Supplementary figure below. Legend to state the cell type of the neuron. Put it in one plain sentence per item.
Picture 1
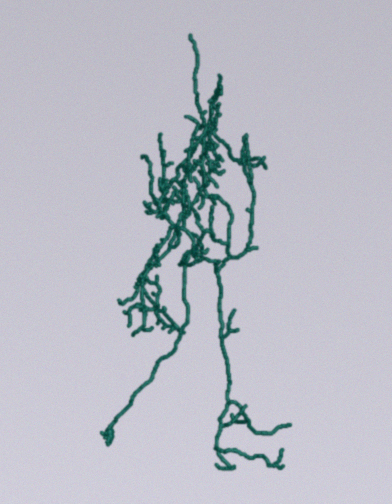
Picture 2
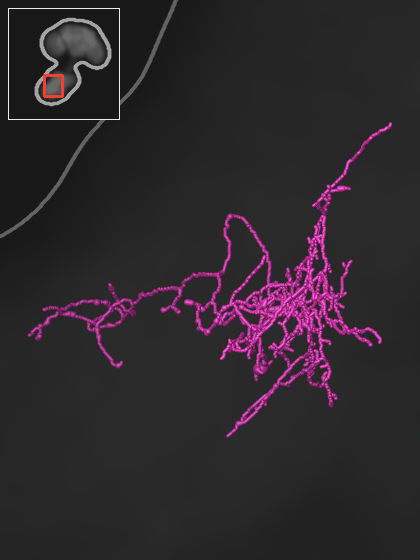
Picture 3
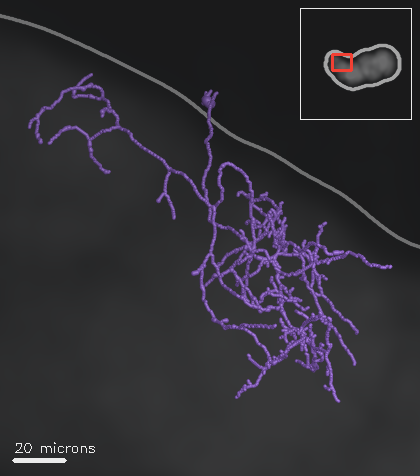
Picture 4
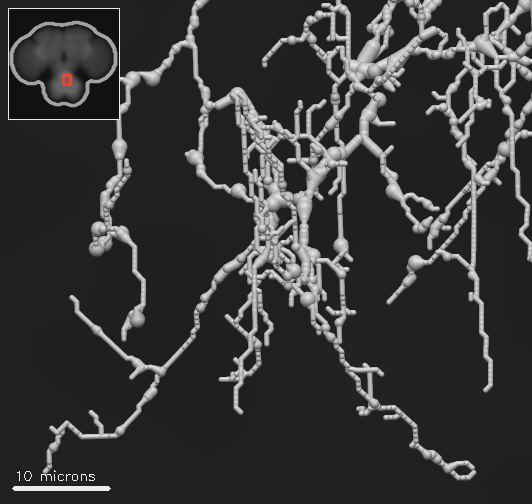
The cell type is INXXX423.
